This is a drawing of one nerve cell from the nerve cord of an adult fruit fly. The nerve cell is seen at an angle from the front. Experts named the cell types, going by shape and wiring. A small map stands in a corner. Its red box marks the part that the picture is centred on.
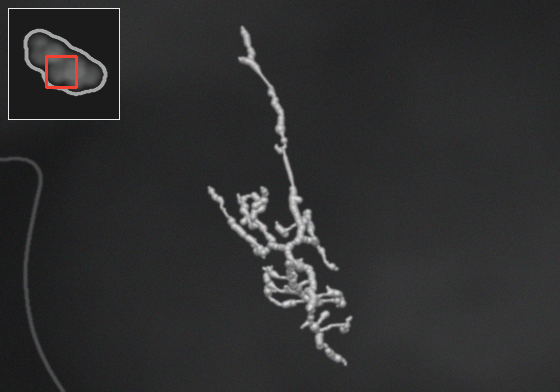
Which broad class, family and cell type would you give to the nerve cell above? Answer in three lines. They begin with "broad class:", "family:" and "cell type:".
broad class: sensory neuron entering the nerve cord
family: class mechanosensory proprioceptive
cell type: SNpp09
